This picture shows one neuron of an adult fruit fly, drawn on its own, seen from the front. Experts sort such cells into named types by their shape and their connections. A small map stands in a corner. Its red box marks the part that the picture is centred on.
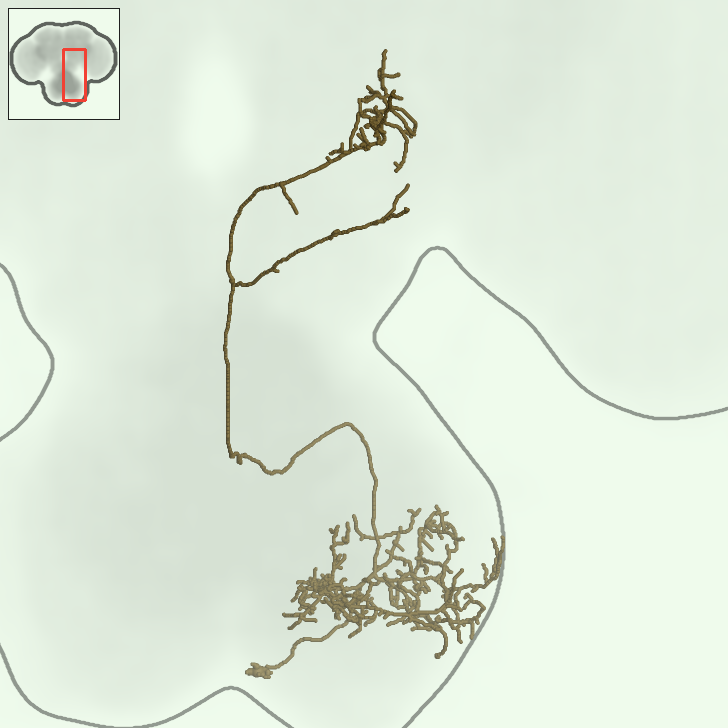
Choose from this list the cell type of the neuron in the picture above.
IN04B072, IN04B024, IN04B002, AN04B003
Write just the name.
AN04B003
